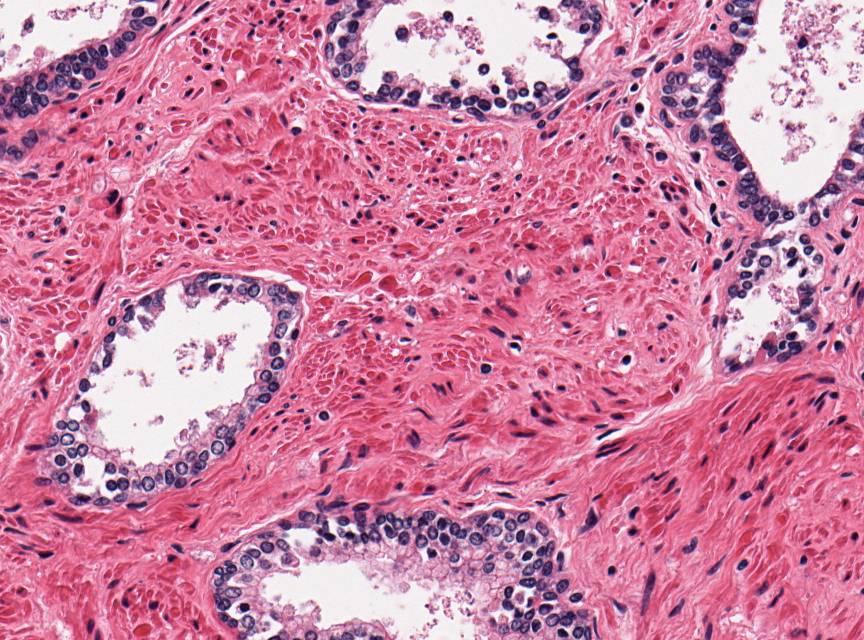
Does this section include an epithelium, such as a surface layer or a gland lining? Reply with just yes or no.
Yes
